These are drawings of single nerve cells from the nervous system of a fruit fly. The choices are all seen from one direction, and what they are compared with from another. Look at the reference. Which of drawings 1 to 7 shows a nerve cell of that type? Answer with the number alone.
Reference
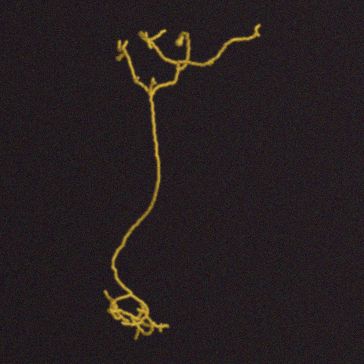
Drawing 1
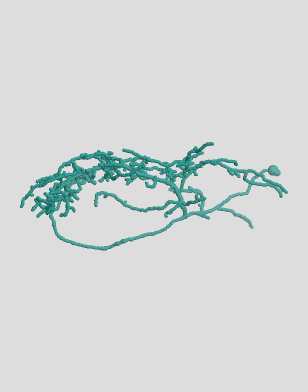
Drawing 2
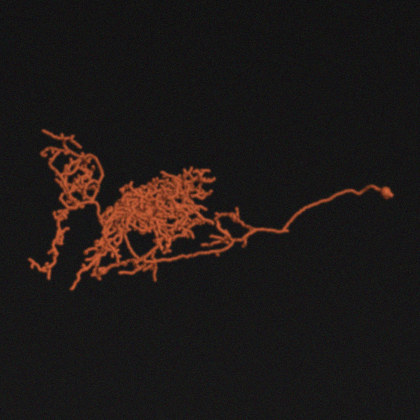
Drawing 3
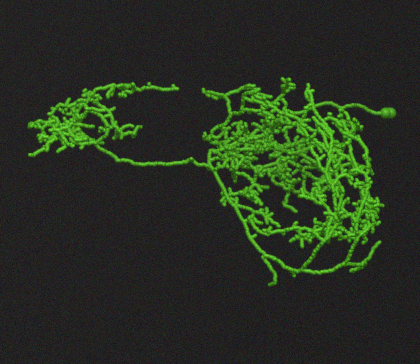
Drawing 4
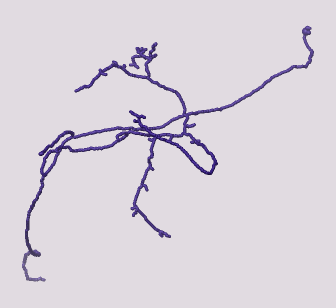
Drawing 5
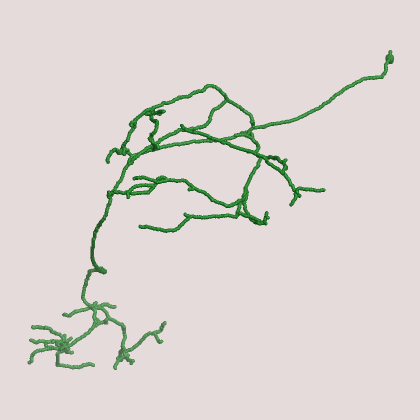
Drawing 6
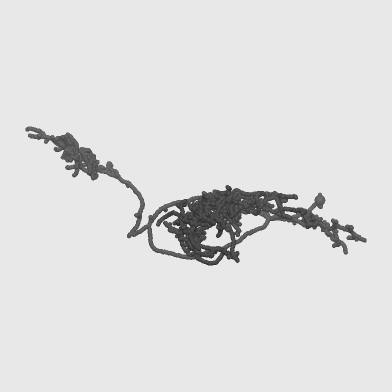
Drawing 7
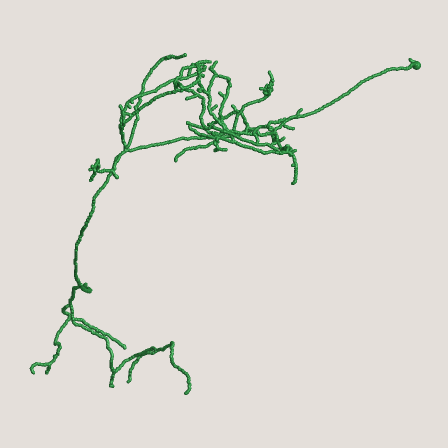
5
